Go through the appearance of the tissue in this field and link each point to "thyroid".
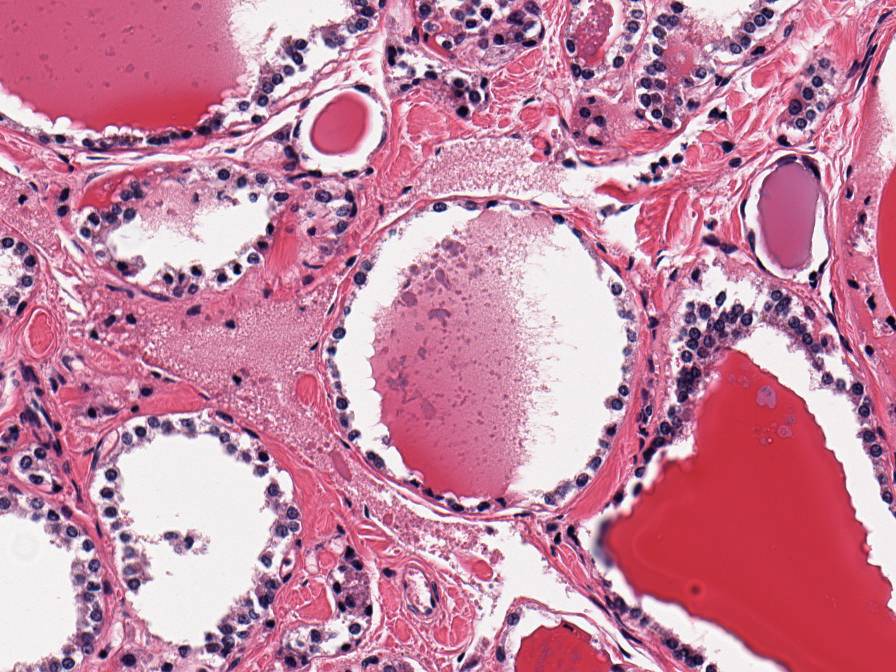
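Thyroid is the tissue here. First, rounded follicles of widely varying size are set close together across the field.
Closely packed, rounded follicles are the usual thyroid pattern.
Second, the follicles are lined by a single layer of low cuboidal cells, which also fits.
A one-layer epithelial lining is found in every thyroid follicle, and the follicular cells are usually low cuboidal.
Third, the lining nuclei are small, round and darkly stained, and the central follicle holds pale pink, finely granular colloid.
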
